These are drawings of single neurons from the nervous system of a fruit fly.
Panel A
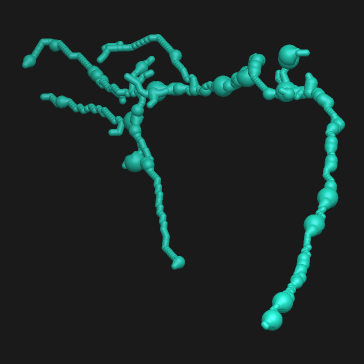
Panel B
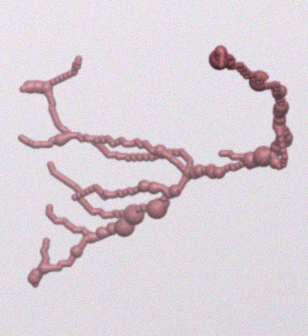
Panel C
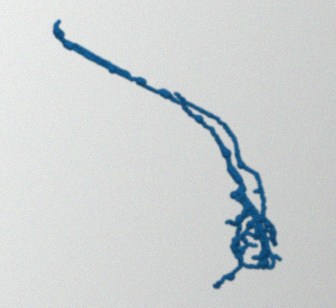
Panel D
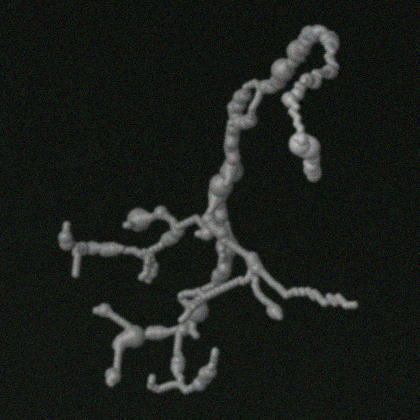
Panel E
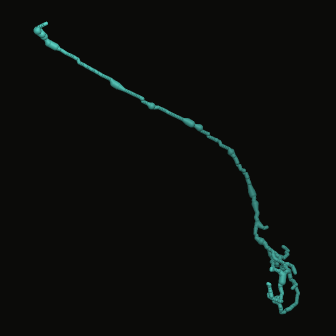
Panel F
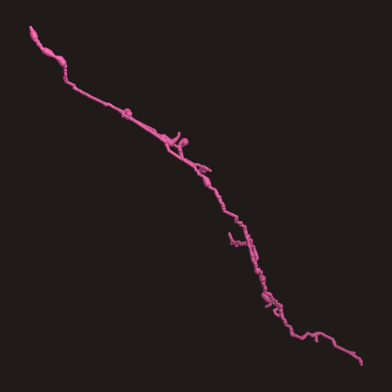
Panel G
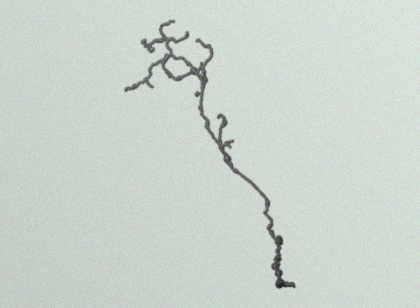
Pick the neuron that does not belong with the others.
F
